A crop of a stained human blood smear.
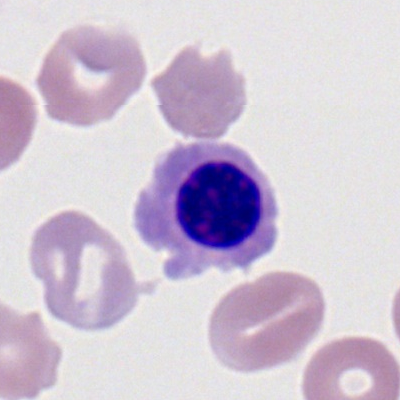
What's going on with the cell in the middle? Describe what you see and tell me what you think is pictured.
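See how the nucleus sits off-centre, over toward the right side of the cell, with dense, very dark purple chromatin. The cytoplasm around it is pale lilac-blue, and its rim is wider on the left of the nucleus than on the right. That one's an erythroblast.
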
